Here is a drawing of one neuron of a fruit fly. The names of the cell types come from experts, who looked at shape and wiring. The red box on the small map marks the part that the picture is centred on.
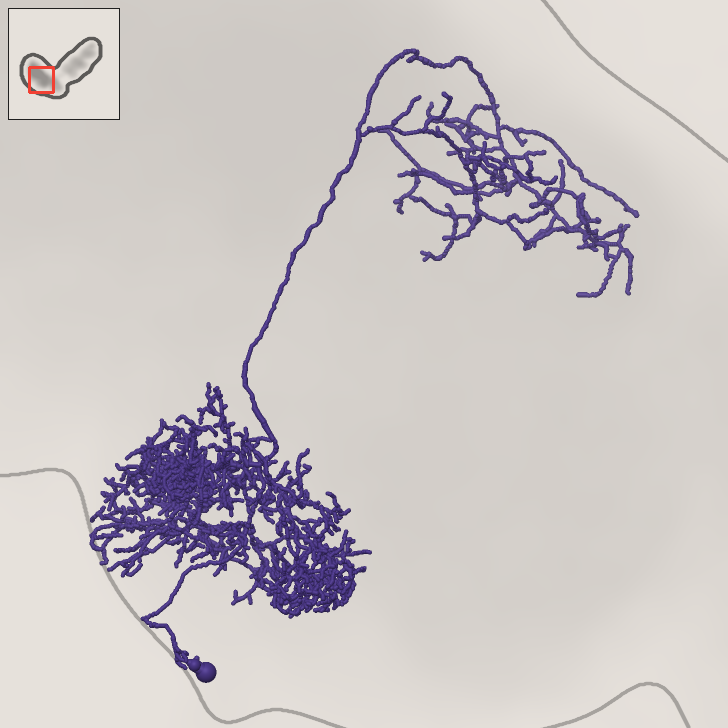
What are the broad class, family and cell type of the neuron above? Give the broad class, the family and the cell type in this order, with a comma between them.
central-brain intrinsic neuron, hemilineage ALad1, M_adPNm3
